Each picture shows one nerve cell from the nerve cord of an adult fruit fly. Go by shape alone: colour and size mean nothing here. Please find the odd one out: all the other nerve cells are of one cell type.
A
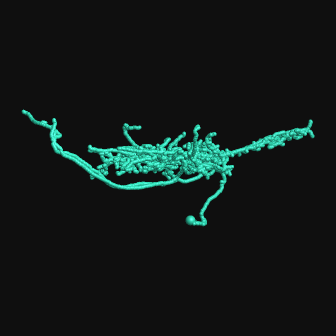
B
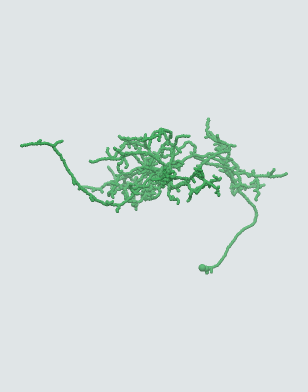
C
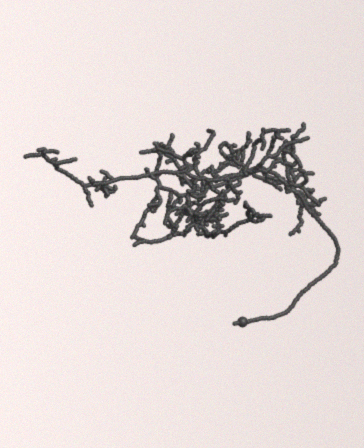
Picture A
